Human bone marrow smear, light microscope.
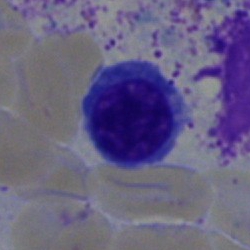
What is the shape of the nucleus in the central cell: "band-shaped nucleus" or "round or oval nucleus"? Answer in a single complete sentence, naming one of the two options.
Its nucleus forms a single compact round or oval shape.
